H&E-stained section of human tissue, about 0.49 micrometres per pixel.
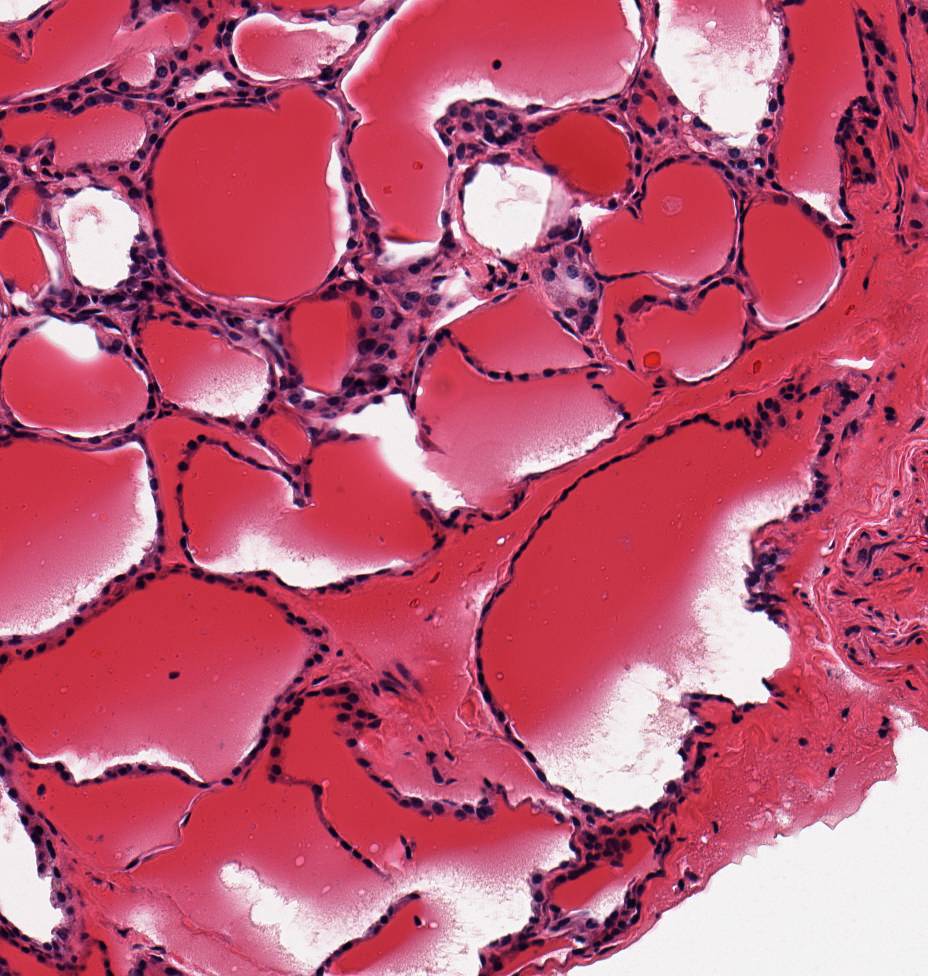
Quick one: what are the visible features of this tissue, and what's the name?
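Closely packed follicles of widely varying size fill the field, many large and irregular. Homogeneous deep pink-red colloid fills their lumens. A single layer of flattened to low cuboidal epithelial cells lines each. Pink fibrous tissue borders the right and lower right. This is thyroid.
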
